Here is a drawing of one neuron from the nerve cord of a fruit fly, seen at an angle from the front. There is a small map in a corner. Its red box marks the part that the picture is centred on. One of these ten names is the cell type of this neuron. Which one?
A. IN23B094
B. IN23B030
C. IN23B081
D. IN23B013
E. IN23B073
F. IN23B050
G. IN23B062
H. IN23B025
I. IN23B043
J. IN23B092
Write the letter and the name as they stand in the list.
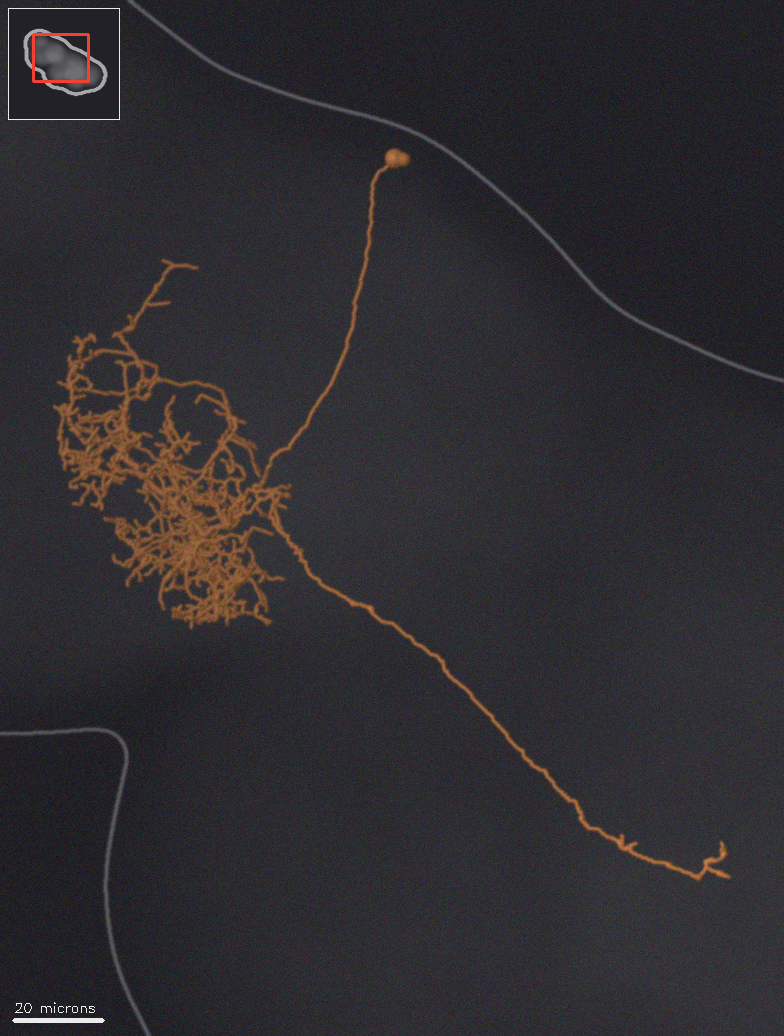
B. IN23B030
